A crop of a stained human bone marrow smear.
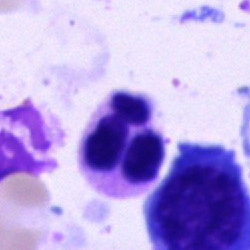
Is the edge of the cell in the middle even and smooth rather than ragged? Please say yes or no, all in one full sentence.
Yes, the edge of the cell is even, with no ragged parts or projections.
